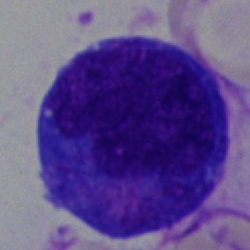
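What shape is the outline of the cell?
Roughly round.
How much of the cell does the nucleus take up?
Most of it.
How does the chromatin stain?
Dark purple, throughout the nucleus.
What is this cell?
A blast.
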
